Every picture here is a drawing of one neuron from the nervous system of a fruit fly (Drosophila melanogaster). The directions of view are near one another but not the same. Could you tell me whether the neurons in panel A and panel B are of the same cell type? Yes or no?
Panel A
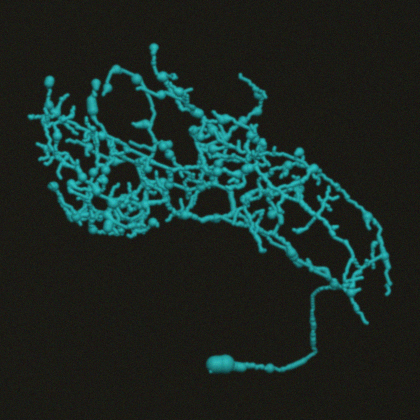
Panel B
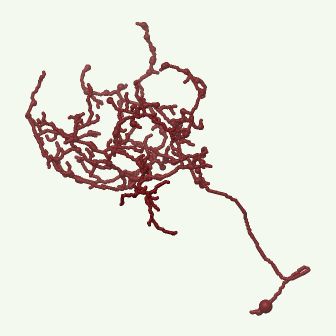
yes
